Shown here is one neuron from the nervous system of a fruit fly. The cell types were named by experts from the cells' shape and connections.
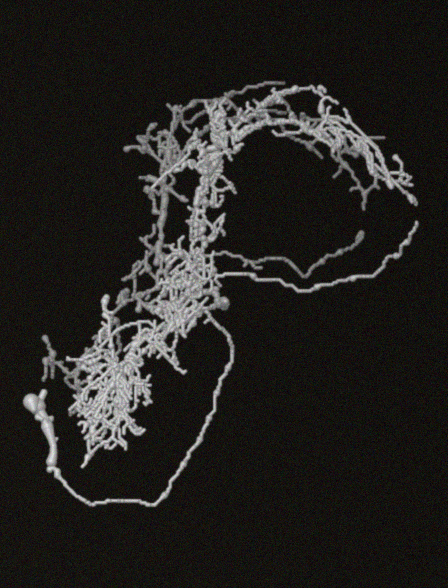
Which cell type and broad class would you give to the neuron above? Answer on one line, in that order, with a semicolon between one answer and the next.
CL317; central-brain intrinsic neuron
